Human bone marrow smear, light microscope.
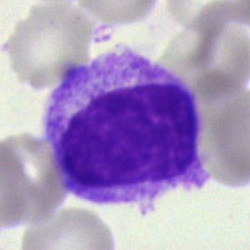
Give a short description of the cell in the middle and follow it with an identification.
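The outline is irregular, its edges ragged rather than smooth. Deep purple chromatin stains densely throughout the nucleus, and the cytoplasm is light purple. Along the lower edge, small ragged tags of cytoplasm project outward. The cell is a myelocyte.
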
